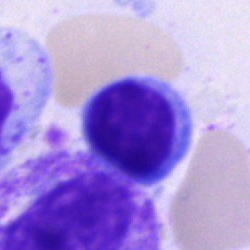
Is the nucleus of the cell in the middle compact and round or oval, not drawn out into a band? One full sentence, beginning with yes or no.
Yes, round or oval in outline, its nucleus forms one compact mass.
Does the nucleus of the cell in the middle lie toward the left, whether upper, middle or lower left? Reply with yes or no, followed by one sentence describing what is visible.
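Yes. The rim of cytoplasm is widest on the right side of the cell.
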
